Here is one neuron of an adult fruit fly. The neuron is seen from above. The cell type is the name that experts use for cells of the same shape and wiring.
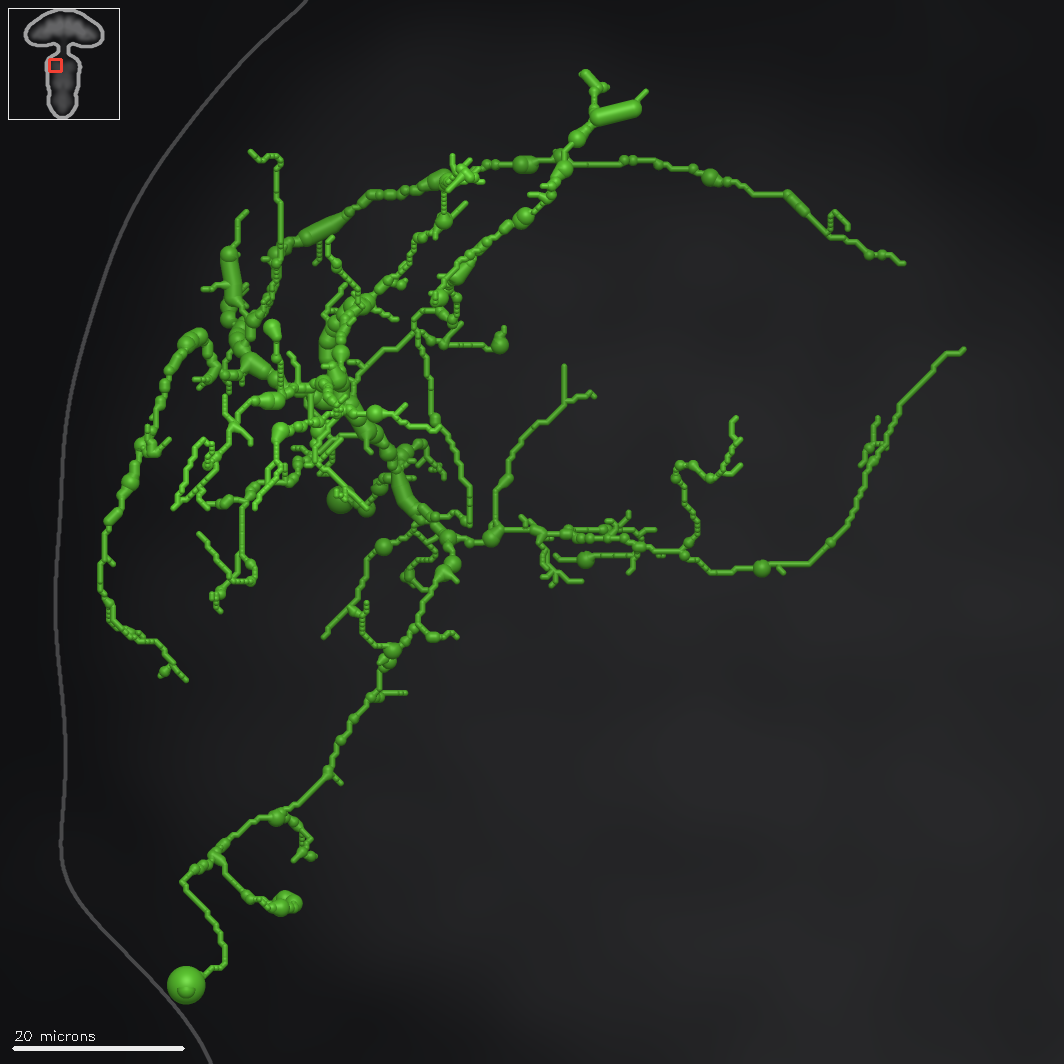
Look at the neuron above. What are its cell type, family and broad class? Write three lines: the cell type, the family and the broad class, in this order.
IN20A.22A038
hemilineage 20A.22A
nerve-cord intrinsic neuron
